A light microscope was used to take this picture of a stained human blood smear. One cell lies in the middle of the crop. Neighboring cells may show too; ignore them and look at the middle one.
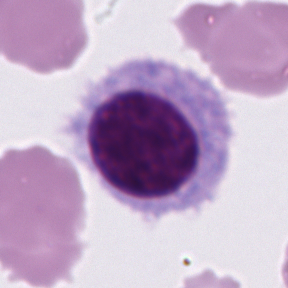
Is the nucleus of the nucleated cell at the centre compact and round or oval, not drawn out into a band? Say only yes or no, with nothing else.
Yes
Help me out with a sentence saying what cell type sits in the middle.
For this crop, the cell in the middle is a hairy cell.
